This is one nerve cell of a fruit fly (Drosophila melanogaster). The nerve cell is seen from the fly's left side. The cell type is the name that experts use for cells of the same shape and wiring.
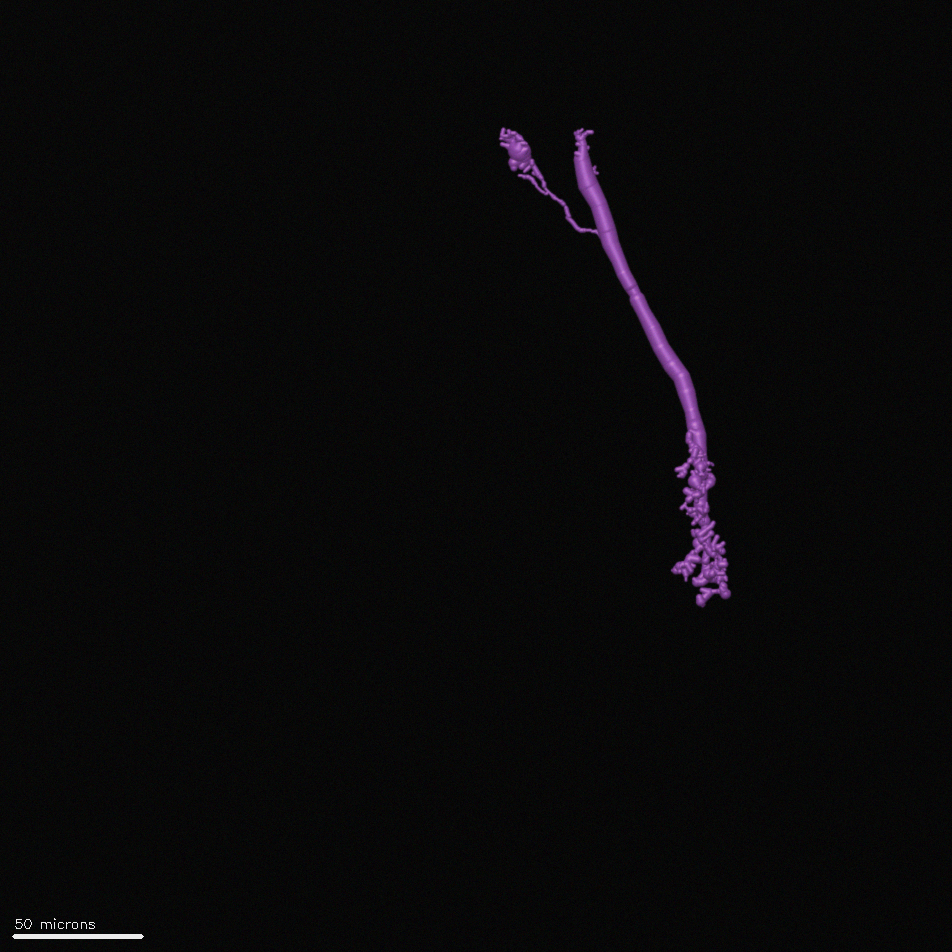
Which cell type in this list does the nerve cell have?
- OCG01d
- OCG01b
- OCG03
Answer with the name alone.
OCG01d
